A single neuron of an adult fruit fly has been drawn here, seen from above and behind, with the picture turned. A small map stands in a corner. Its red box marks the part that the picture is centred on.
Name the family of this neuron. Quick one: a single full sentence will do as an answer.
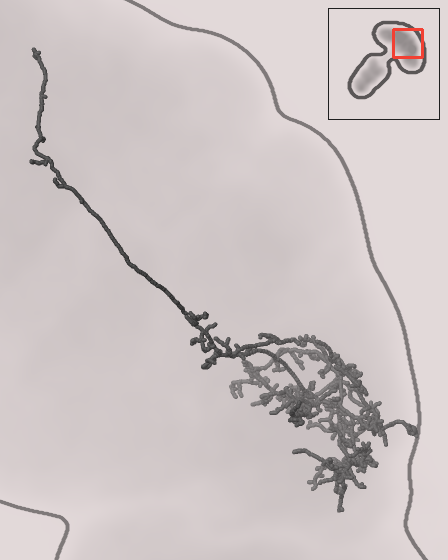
The neuron is assigned to family hemilineage VLPl2_medial.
